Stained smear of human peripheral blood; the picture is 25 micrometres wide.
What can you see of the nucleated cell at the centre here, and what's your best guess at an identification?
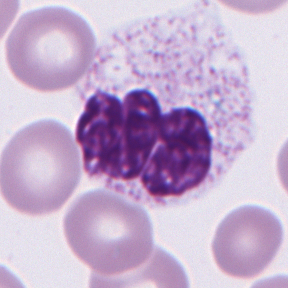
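The chromatin is dark purple and coarsely clumped, with paler streaks between the clumps. The nucleus, about 12 by 9 micrometres, sits in the lower part of the cell, and most of the cytoplasm lies above it. The cytoplasm is very pale, almost colourless with a faint pink tinge. The outline is roughly round, with a slightly uneven, fuzzy edge. Name: segmented neutrophil.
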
